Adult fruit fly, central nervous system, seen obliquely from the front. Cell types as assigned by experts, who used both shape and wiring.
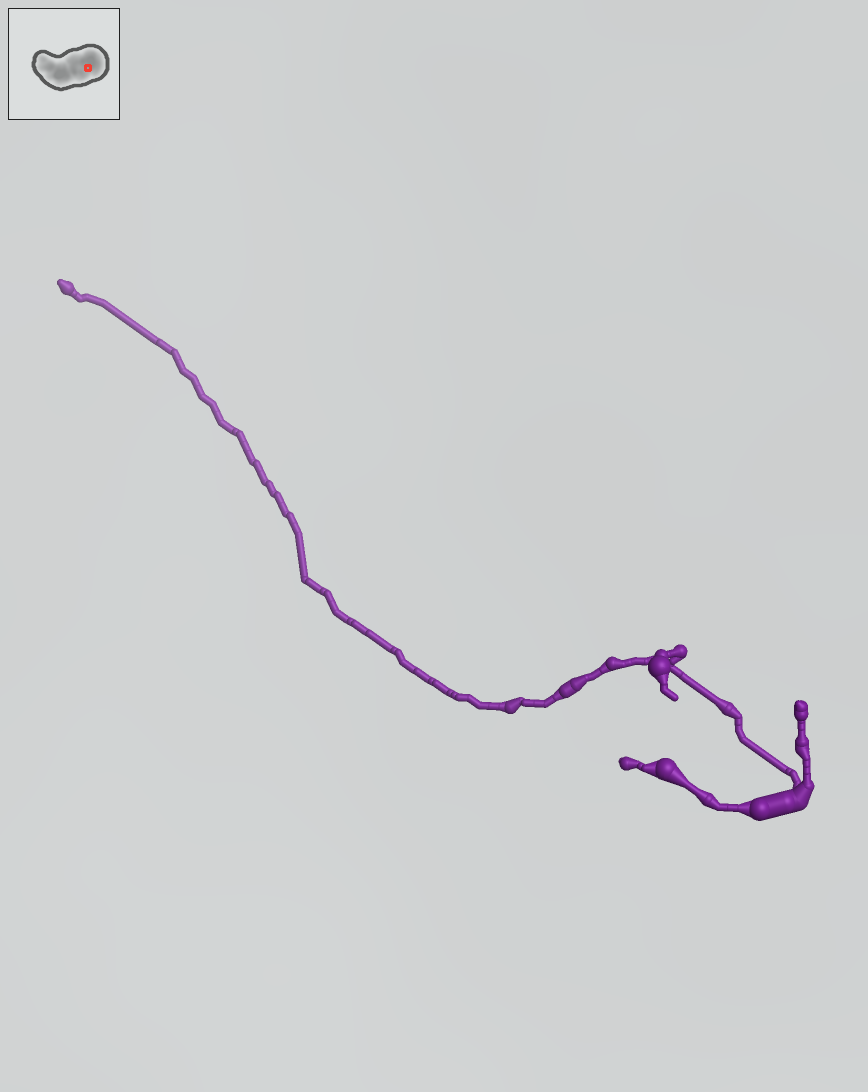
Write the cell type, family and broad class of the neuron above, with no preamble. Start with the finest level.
ORN_DM5; class olfactory; sensory neuron entering the brain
